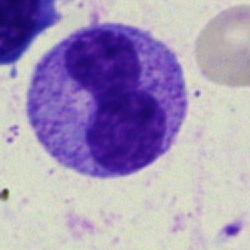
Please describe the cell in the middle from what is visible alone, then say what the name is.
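Look first at where the nucleus lies: off-centre, shifted toward the right side of the cell. Its chromatin stains dark purple throughout. Now follow the cytoplasm, scattered with many fine purple granules. In the notch on the left side of the nuclear waist you'll find a paler patch of cytoplasm. This cell is a band neutrophil.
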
